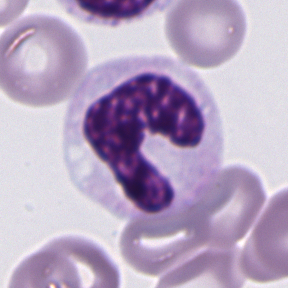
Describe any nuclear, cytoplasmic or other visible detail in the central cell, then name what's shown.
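First, the nucleus is curved, with its hollow opening toward the right. Second, its chromatin is dark purple and coarsely clumped. Third, the cytoplasm is abundant, forming a wide rim around the nucleus. Fourth, that cytoplasm is pale lilac-pink. The cell is a band neutrophil.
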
